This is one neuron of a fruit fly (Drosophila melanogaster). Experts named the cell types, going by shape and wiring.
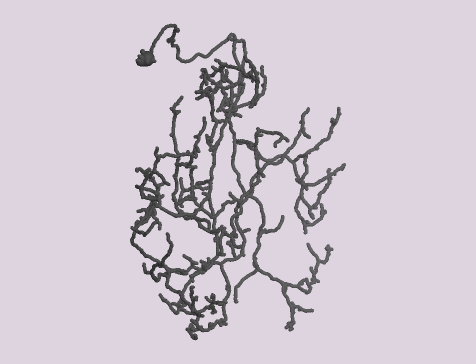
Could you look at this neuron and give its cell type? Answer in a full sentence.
The cell type is Li18a.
